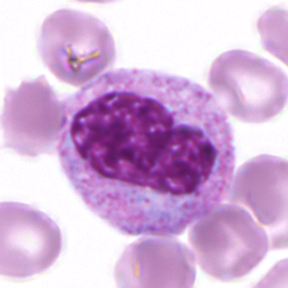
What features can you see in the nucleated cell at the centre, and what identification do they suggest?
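Oh, that one in the middle has a round, smooth outline. The nucleus is stretched out from left to right and indented, so you get a bigger left part and a smaller right part. No nucleoli showing. And fine pink-violet granules are scattered all through the cytoplasm. It's a metamyelocyte.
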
